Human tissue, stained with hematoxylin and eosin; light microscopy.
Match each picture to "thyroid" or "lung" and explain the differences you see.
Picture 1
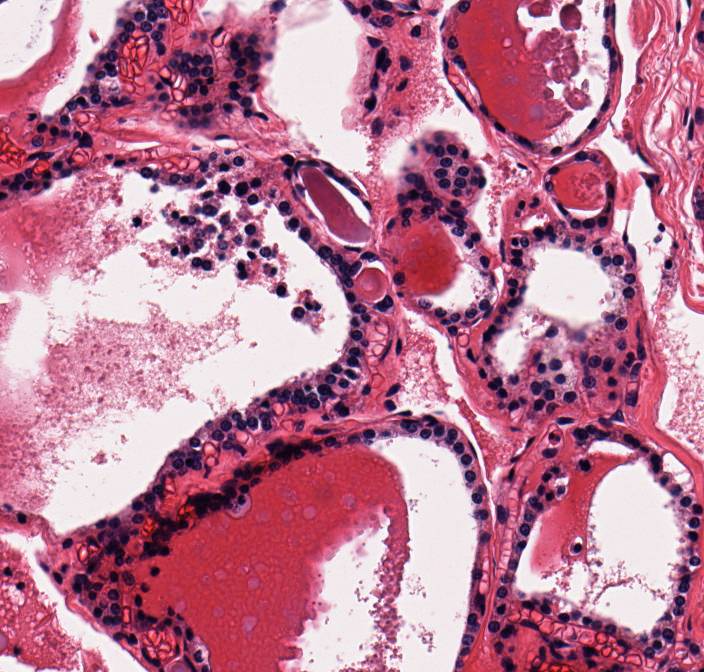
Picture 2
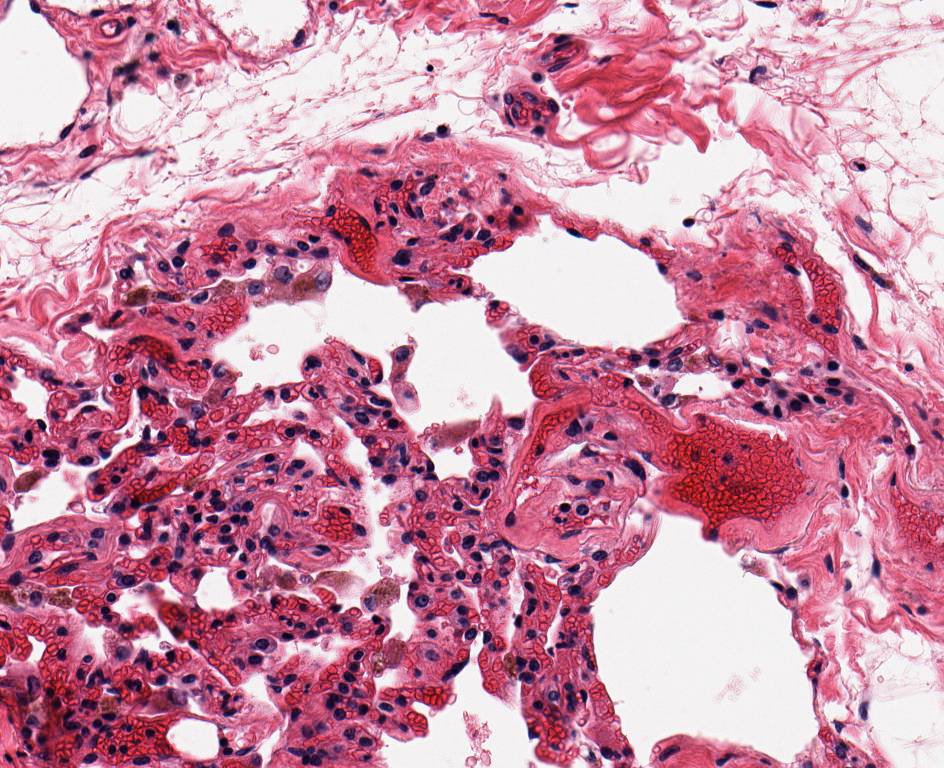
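Take them in turn: picture 1 is thyroid, and picture 2 is lung. The thyroid field is filled with rounded to irregular spaces of varied size, separated by thin strands of stroma. Each space is lined by a single layer of cuboidal cells with round, dark nuclei.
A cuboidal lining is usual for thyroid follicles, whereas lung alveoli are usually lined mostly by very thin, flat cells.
The broad spaces on the left hold pale pink, finely granular material.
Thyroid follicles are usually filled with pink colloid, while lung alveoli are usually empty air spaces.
By contrast, in the lung the lower half is a dense meshwork of thin, branching septa around small irregular spaces, their capillaries packed with bright red erythrocytes. Cells with golden-brown granular pigment lie among the septa, mostly toward the left.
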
